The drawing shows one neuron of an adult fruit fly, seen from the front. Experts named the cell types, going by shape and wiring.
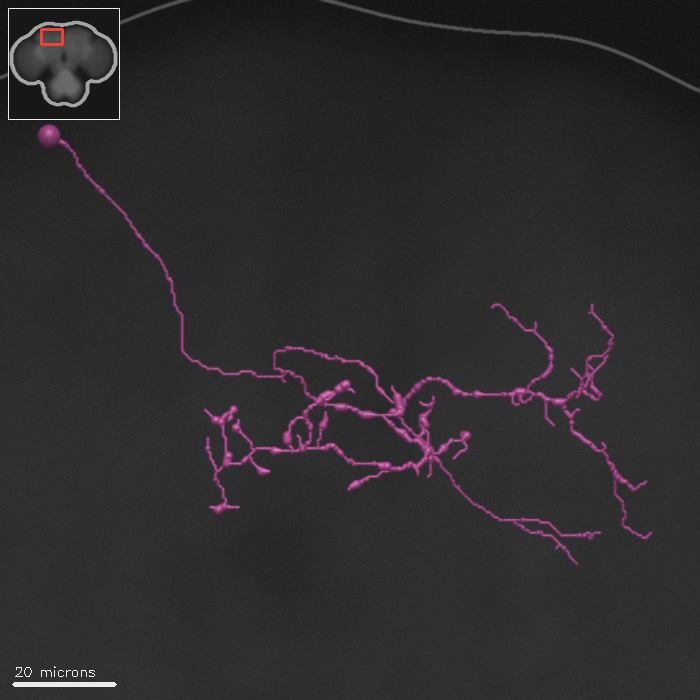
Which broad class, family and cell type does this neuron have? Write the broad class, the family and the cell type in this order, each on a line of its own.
central-brain intrinsic neuron
hemilineage SLPad1_posterior
SIP034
